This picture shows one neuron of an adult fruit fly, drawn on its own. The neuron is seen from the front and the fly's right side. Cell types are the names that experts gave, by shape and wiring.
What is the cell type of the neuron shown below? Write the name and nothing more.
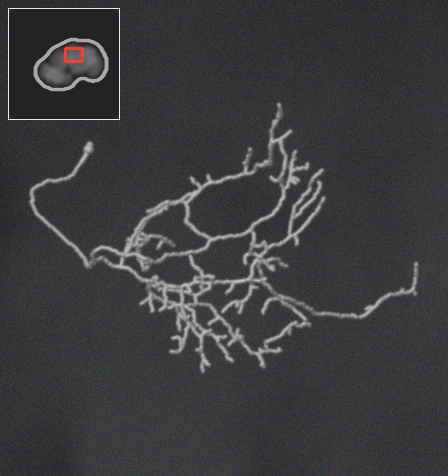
CL128_c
